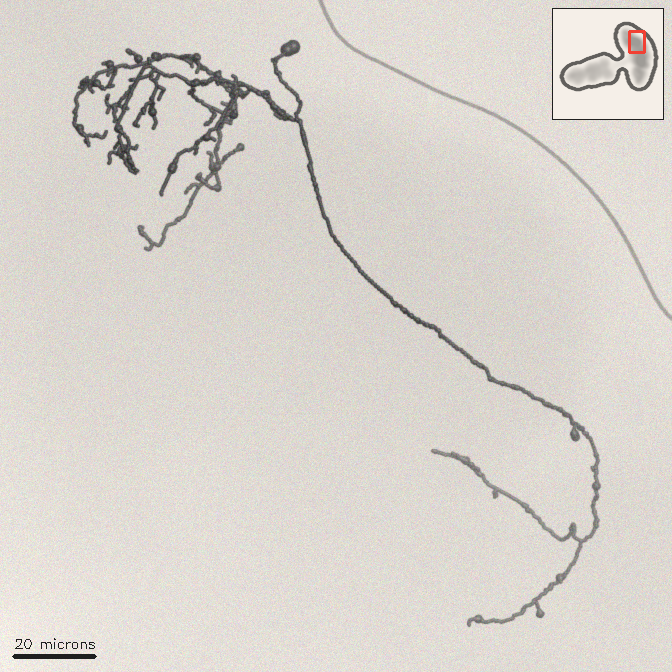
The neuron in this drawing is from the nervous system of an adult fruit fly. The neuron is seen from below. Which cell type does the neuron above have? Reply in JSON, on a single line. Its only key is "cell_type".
{"cell_type": "LHAD1b4"}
